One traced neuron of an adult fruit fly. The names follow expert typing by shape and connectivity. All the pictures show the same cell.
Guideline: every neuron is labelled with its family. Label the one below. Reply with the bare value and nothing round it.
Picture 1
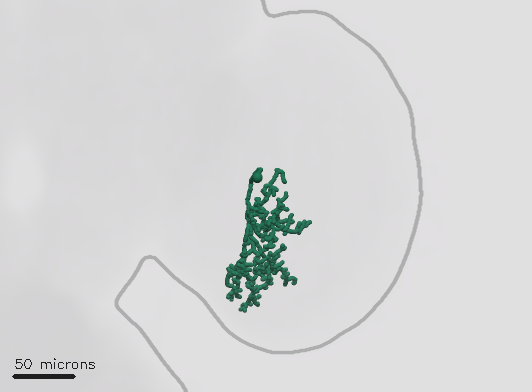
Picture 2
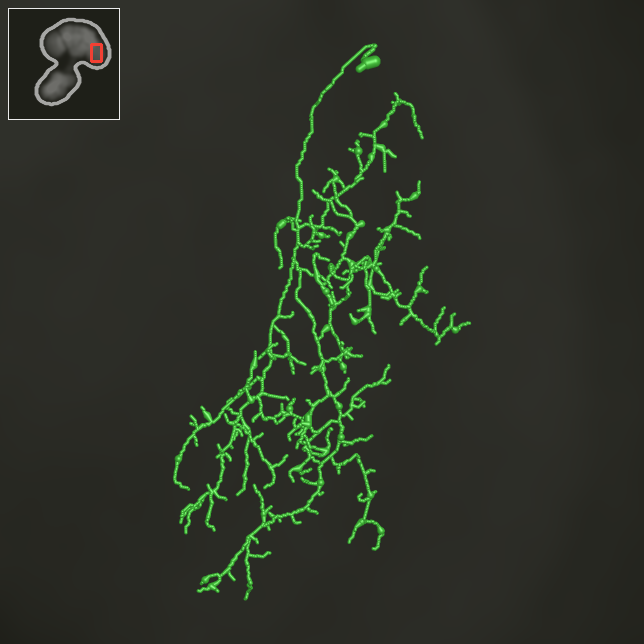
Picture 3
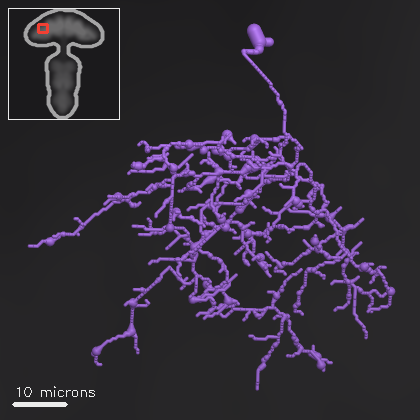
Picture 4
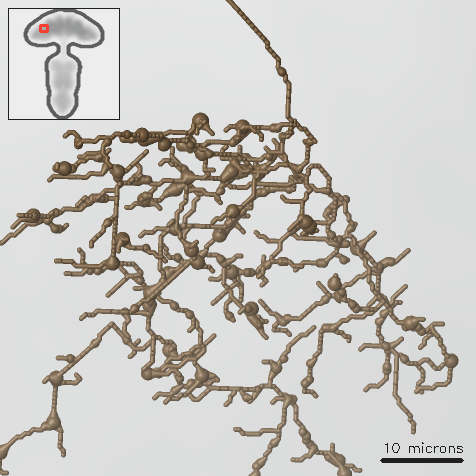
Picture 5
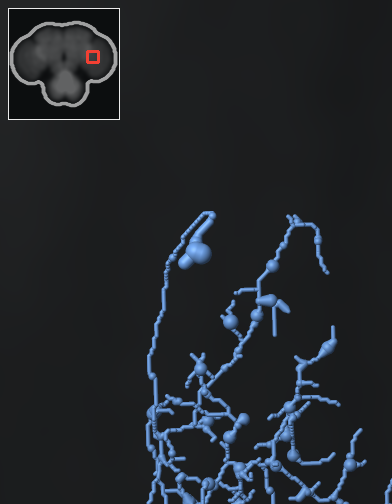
Cm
